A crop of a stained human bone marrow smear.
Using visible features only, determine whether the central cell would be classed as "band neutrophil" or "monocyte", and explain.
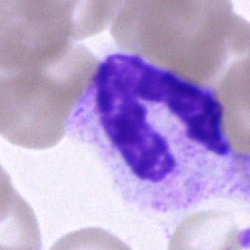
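Band neutrophil. The chromatin is dark purple and coarsely clumped.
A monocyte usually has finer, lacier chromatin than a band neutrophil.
Fine purple granules are scattered through the cytoplasm.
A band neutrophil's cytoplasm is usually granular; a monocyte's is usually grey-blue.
The nucleus is a single curved band bent into a horseshoe, open side facing downward.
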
